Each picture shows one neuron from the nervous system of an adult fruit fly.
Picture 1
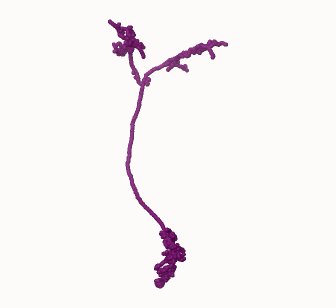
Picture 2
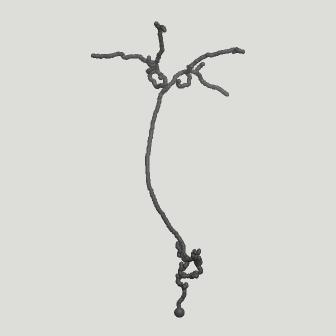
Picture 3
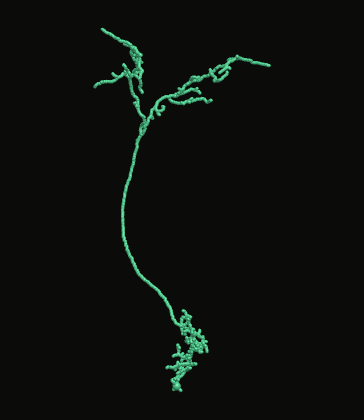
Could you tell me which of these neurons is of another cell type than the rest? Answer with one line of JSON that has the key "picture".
{"picture": 2}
